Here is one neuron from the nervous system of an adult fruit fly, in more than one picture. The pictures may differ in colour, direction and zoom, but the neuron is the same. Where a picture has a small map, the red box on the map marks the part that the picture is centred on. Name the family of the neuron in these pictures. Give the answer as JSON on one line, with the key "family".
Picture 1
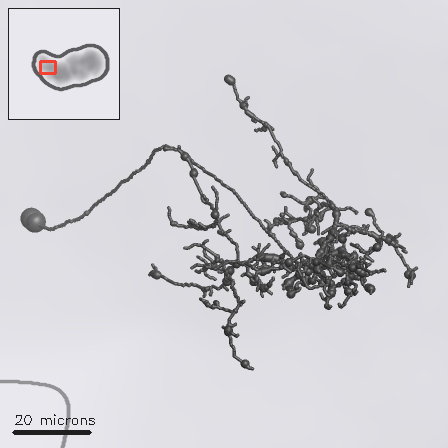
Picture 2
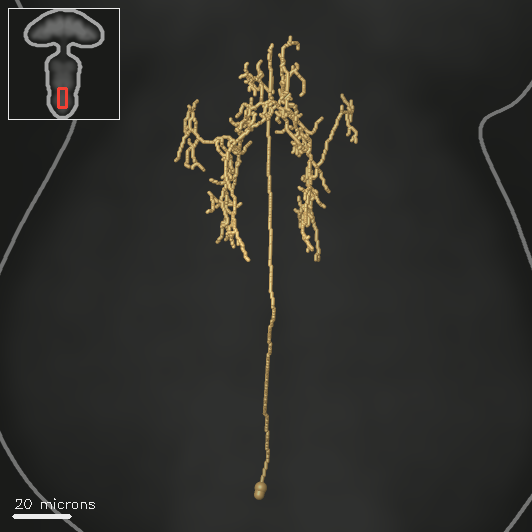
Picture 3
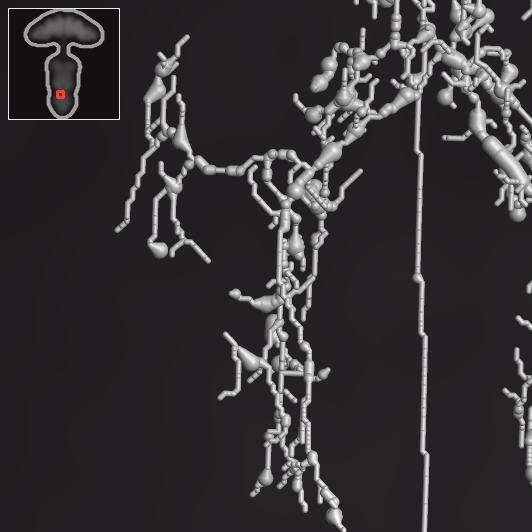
{"family": "hemilineage 00A"}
